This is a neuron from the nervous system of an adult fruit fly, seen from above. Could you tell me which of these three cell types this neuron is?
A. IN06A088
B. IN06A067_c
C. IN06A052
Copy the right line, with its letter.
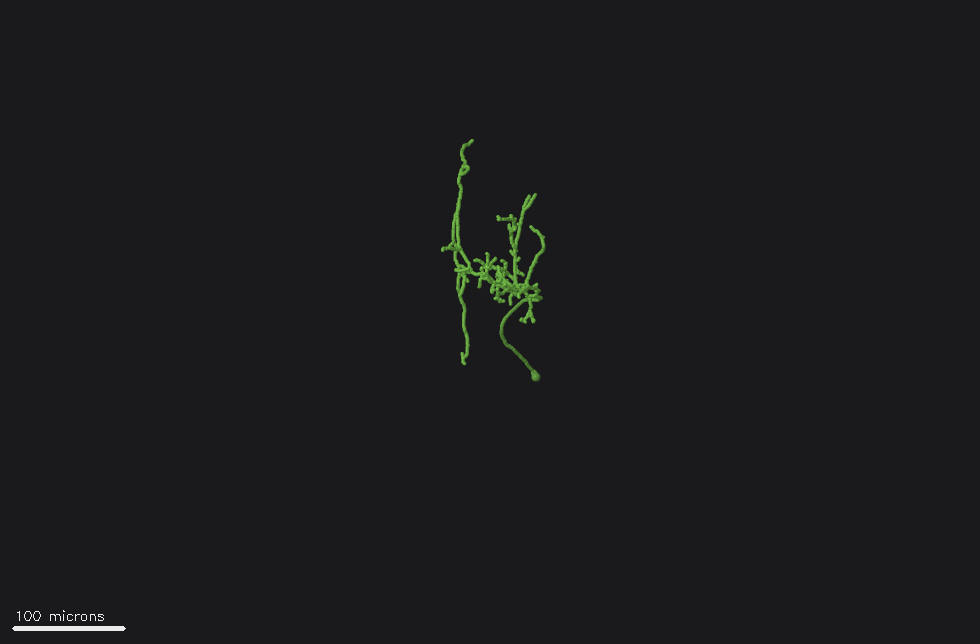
A. IN06A088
